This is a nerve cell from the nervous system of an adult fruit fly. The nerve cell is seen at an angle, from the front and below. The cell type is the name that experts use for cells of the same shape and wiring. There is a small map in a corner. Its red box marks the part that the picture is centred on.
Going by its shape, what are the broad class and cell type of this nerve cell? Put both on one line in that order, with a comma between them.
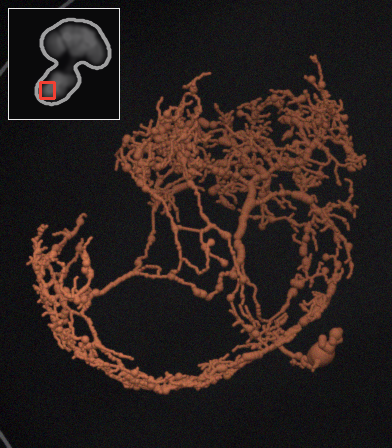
nerve-cord intrinsic neuron, INXXX197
